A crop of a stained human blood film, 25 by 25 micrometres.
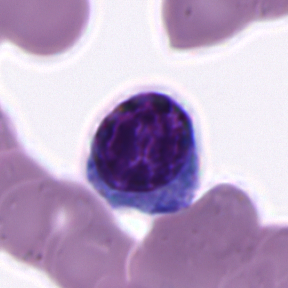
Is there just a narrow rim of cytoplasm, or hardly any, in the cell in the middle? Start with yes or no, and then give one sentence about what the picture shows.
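Yes. The nucleus fills most of the cell.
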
